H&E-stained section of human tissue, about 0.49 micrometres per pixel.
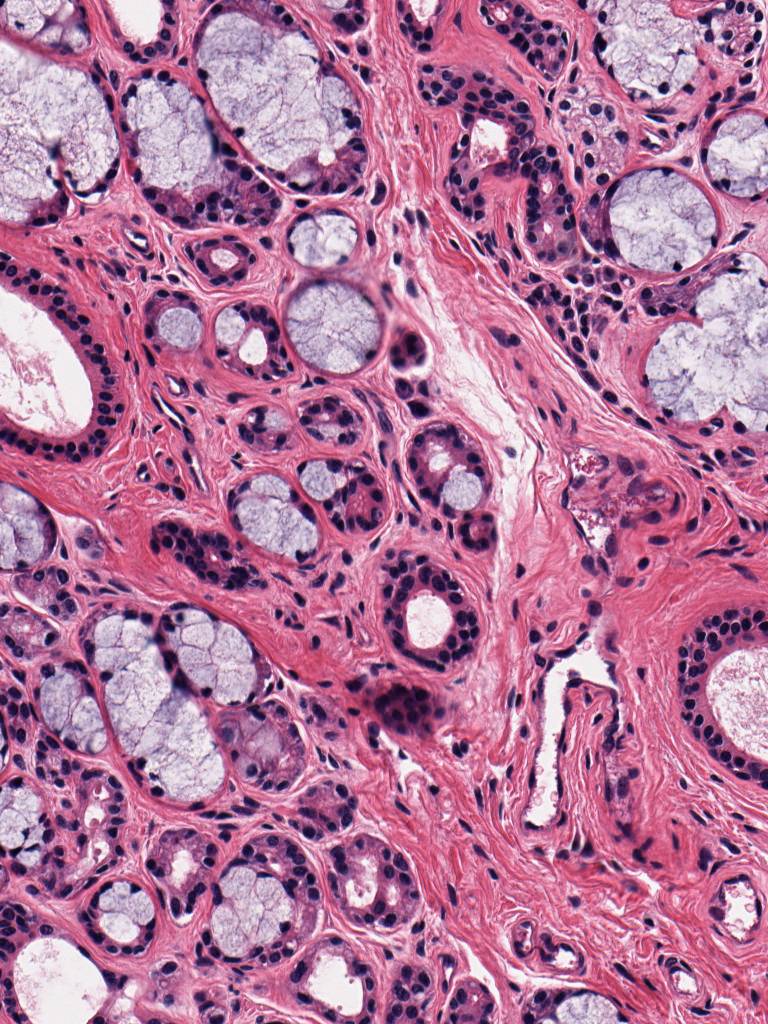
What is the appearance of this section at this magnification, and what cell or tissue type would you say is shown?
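Rounded glandular units crowd the field in groups separated by dense pink fibrous bands, one broad band running diagonally from upper centre toward lower right. Many units hold pale grey-lilac, finely stringy mucus-like material, with small dark nuclei flattened against their outer edge. This is minor salivary gland.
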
